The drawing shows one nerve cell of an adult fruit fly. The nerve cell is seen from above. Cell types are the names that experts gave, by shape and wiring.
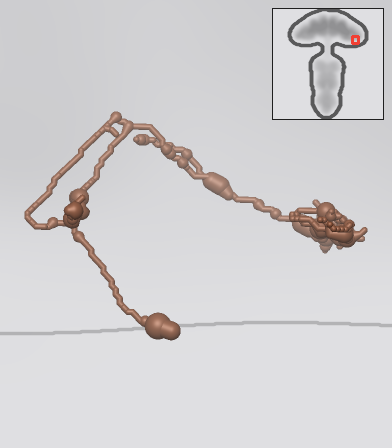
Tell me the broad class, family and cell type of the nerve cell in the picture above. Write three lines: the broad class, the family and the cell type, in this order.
optic-lobe intrinsic neuron
T
T4d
